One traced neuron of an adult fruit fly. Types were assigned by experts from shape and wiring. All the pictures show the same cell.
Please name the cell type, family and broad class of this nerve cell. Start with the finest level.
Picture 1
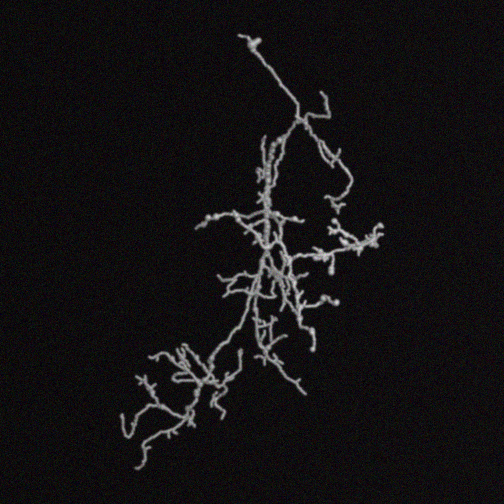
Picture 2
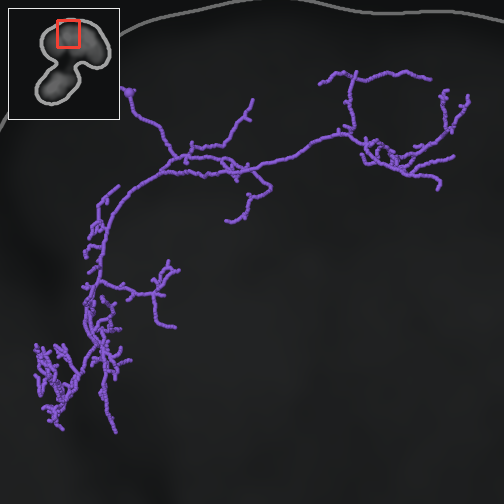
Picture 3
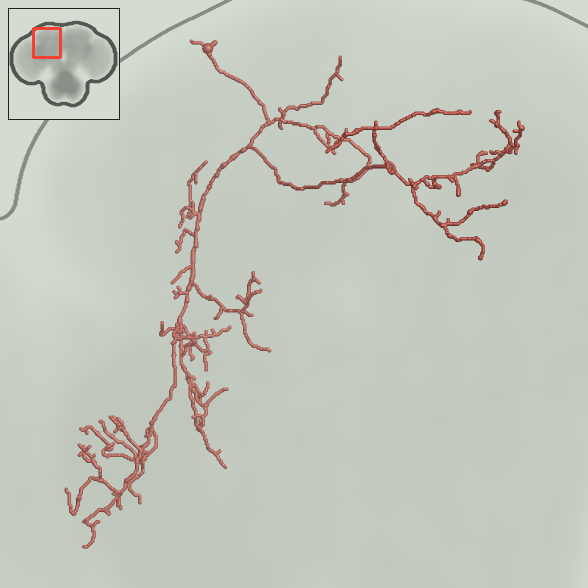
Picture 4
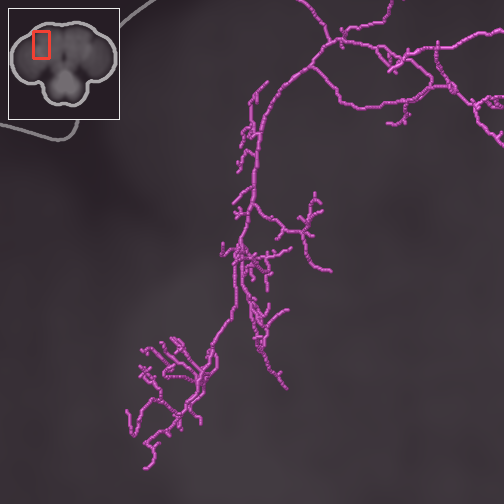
LoVP81; hemilineage VLPd&p1_posterior; central-brain intrinsic neuron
